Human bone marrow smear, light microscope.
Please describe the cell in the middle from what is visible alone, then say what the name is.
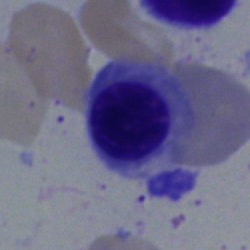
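First, the outline is smooth and roughly round. Second, the chromatin is dark purple and densely stained. Third, the blue cytoplasm forms a rim that is wider on the right side than on the left. Fourth, no vacuoles are seen in the cytoplasm. The cell in the middle is an erythroblast.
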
